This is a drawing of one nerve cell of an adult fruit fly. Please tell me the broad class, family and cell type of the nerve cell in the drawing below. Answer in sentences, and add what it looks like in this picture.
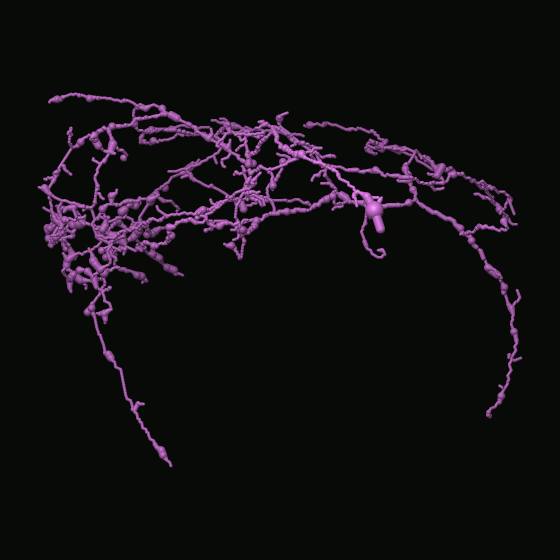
Its broad class is central-brain intrinsic neuron. Its family is LHPD. Its cell type is LHPD1b1. As drawn here it is wider than it is tall.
